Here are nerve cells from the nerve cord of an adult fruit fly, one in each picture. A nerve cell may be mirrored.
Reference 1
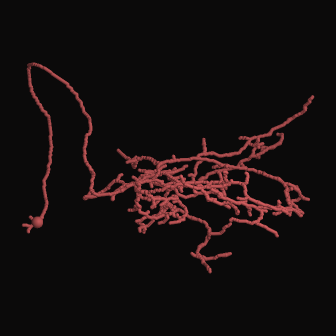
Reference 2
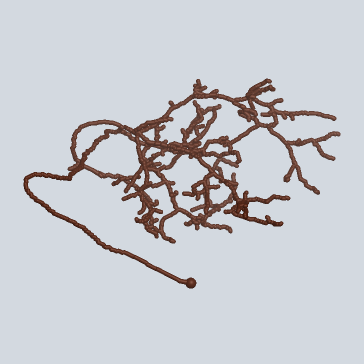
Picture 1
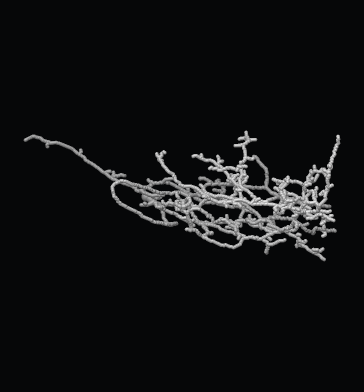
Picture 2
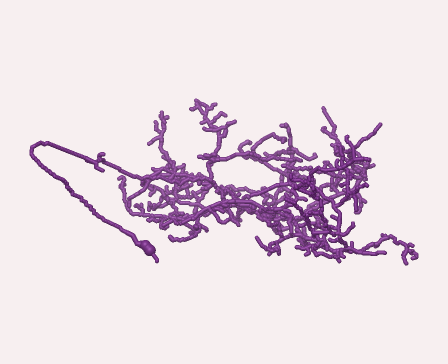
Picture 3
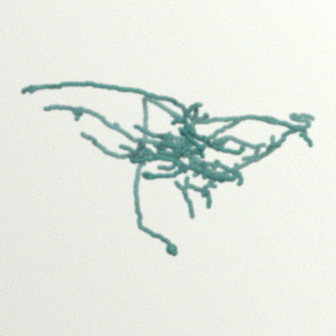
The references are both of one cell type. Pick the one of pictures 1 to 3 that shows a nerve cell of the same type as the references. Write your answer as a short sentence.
Picture 2 is of the same cell type.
